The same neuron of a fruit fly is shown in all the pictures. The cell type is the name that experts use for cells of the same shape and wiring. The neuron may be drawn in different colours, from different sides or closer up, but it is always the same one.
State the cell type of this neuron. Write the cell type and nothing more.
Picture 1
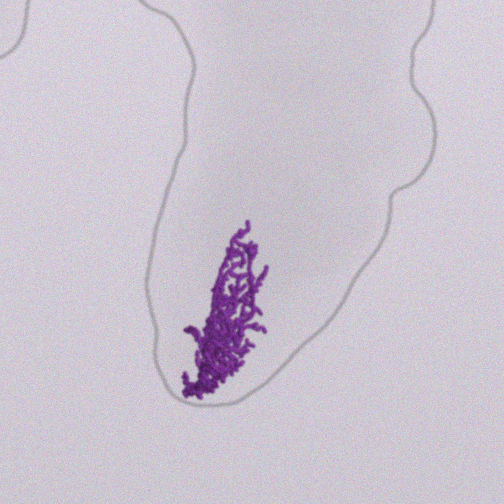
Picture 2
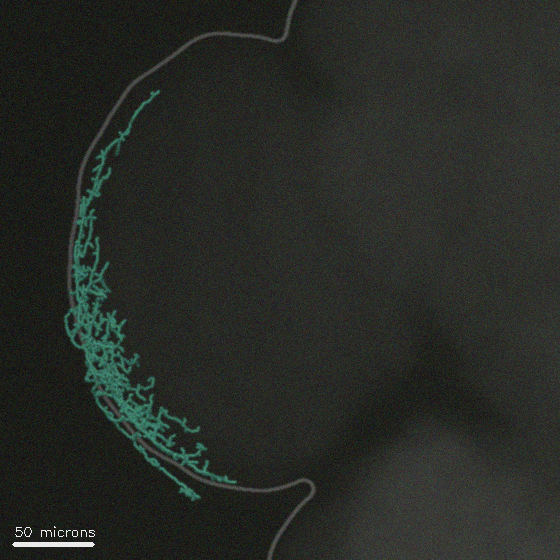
Dm20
